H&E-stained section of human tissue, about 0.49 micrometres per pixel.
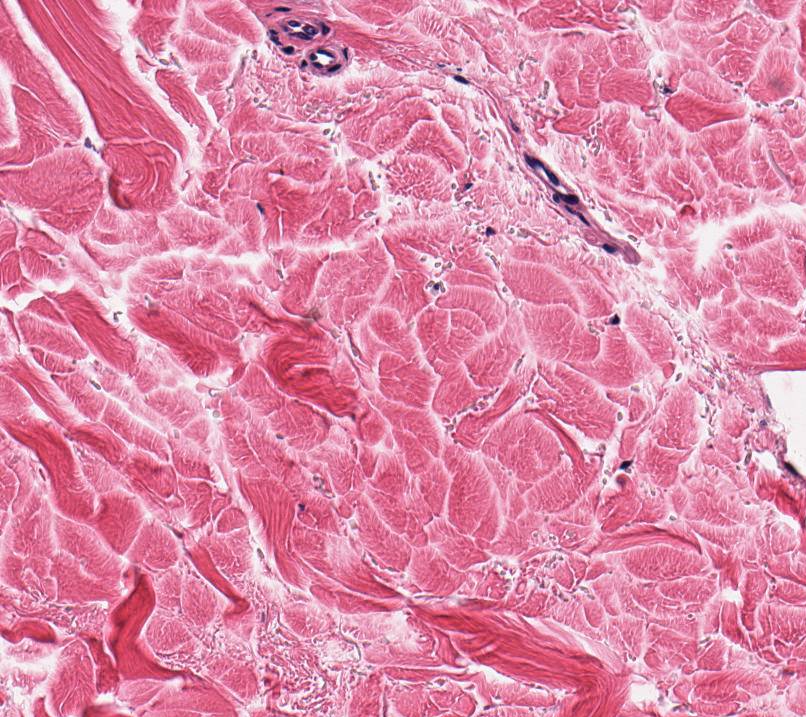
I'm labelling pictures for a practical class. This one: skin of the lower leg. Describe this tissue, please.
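See how the muscle fibre bundles run in many directions, mixing transverse, oblique and longitudinal profiles across the field. Connective tissue between them is scant: thin strands with a few small dark nuclei. An elongated row of dark nuclei runs diagonally through the upper right quarter.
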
